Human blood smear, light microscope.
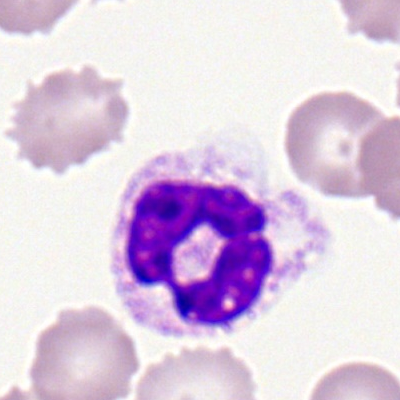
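Segmented neutrophil, the central cell: its outline looks roughly round, though the edge is slightly irregular. The chromatin appears dark purple and coarsely clumped. Around the nucleus I see a moderate rim of pale pinkish-lilac cytoplasm, holding fine, scattered pinkish-violet granules.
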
